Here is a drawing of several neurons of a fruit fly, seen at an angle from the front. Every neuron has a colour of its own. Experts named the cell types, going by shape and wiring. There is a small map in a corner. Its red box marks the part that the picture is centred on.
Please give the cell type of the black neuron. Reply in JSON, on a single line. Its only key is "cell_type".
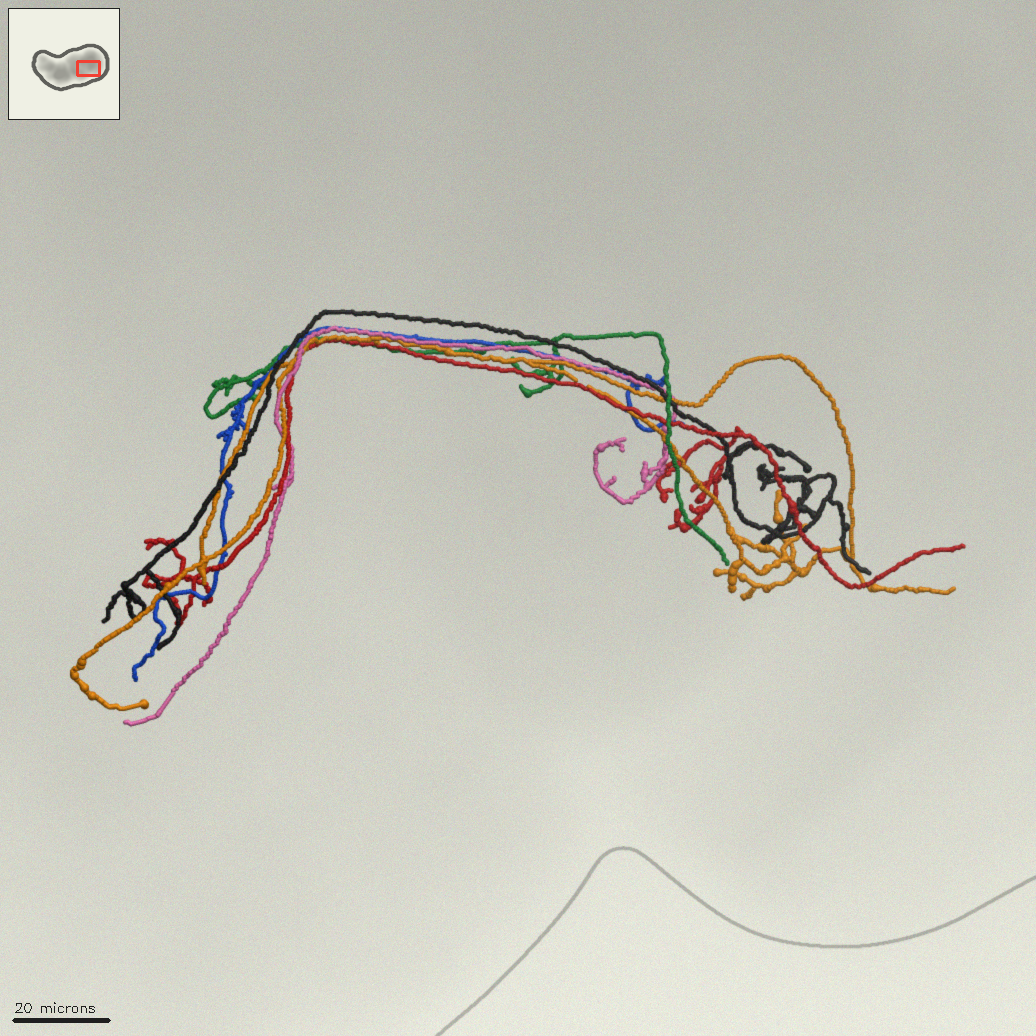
{"cell_type": "ORN_VA1d"}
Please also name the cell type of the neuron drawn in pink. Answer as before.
{"cell_type": "ORN_DA2"}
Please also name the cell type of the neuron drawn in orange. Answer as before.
{"cell_type": "ORN_VA1v"}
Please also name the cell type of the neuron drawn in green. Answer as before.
{"cell_type": "ORN_DM3"}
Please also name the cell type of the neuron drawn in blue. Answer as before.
{"cell_type": "ORN_DA4m"}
